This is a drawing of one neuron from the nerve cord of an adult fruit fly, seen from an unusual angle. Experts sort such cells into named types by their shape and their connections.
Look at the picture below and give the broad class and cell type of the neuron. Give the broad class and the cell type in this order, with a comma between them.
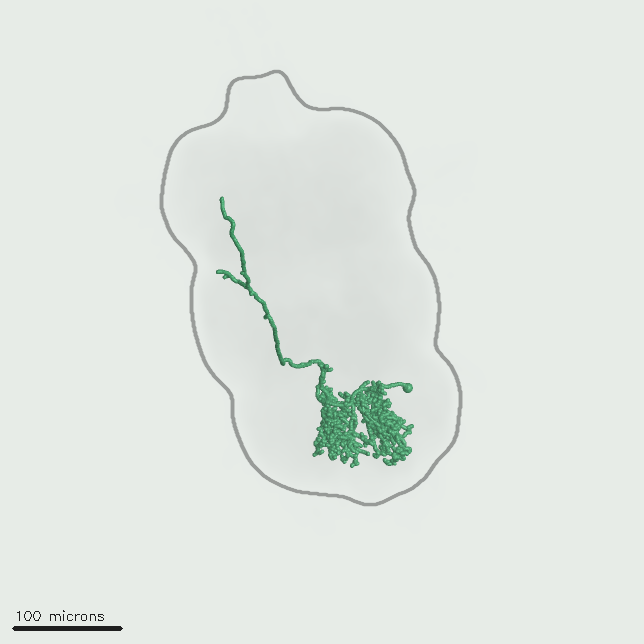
nerve-cord intrinsic neuron, INXXX281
